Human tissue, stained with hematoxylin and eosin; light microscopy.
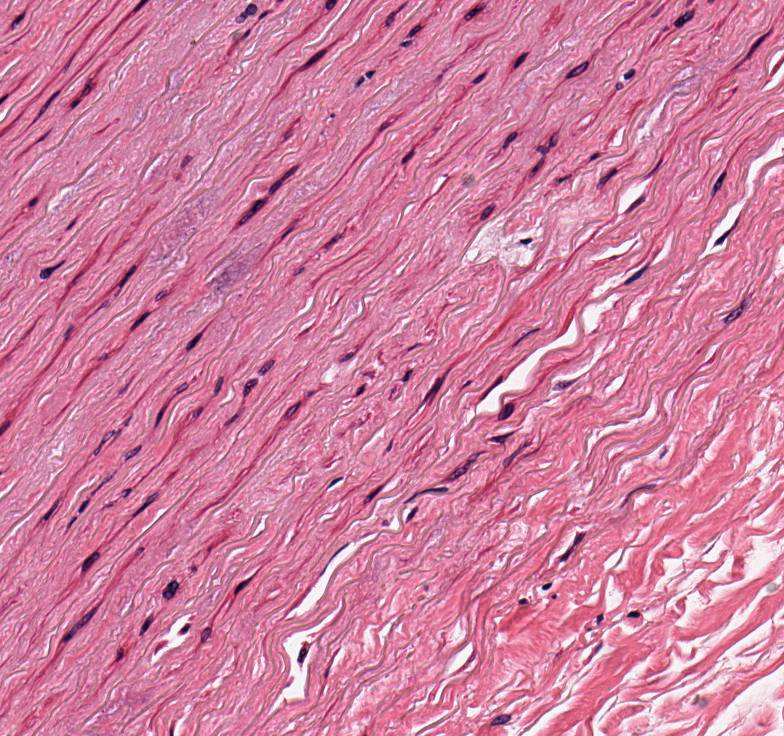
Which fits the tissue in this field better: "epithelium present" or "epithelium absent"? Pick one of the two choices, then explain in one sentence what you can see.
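Epithelium absent. No epithelium is present anywhere in the field.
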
